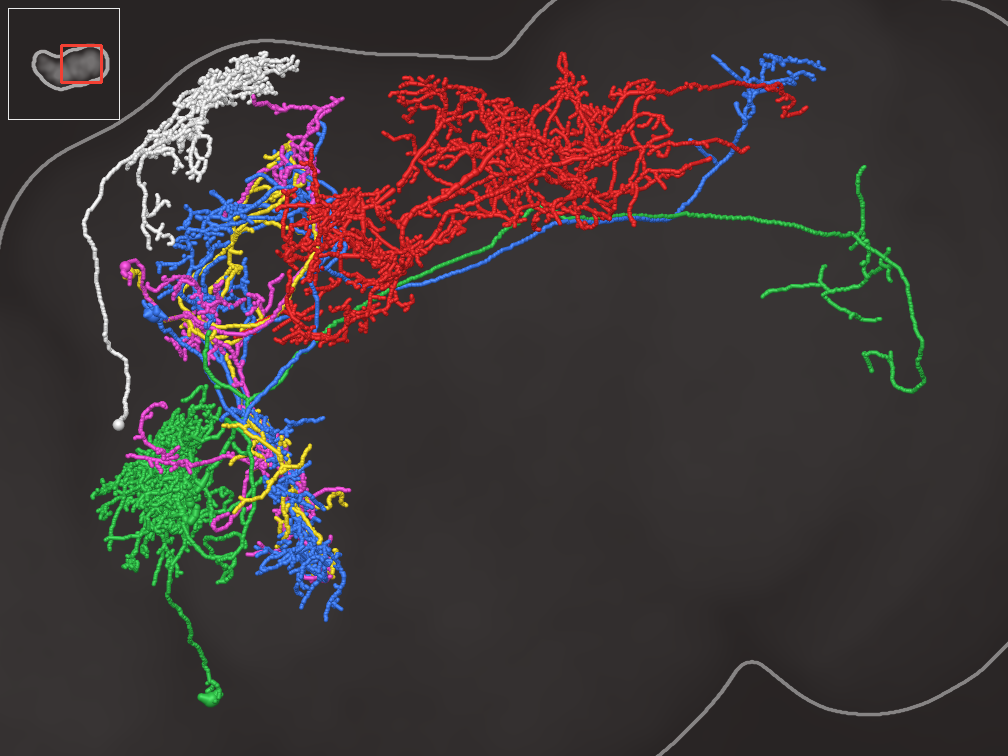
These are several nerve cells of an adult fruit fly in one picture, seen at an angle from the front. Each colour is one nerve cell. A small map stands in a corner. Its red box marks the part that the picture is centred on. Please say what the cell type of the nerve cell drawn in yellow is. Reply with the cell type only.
AVLP028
